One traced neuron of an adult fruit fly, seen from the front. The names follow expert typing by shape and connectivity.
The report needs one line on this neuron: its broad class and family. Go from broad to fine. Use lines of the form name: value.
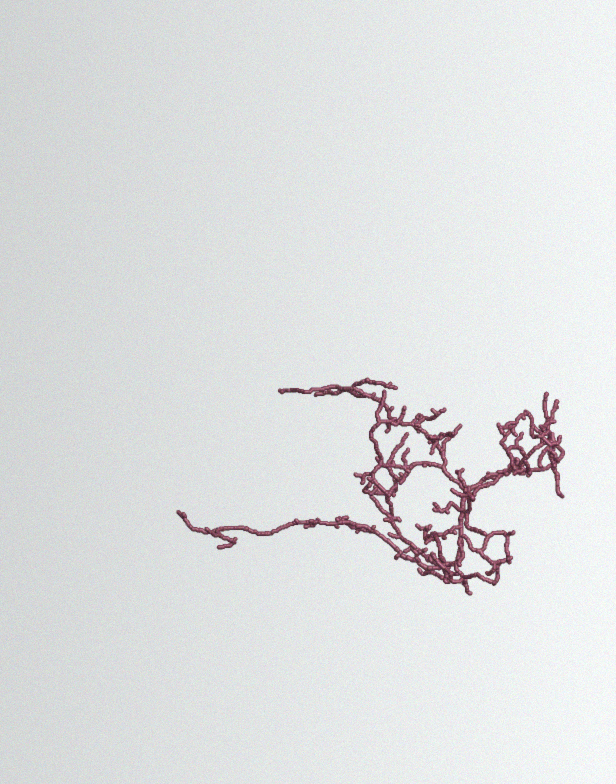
broad class: nerve-cord intrinsic neuron
family: hemilineage 20A.22A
